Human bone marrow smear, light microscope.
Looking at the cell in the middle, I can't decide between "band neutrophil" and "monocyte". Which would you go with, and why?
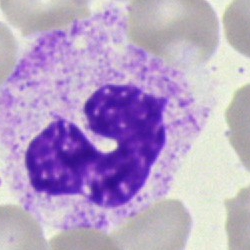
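This is a band neutrophil, not a monocyte. Its nucleus is deeply indented, giving it a kidney or horseshoe shape. The cytoplasm is pale pinkish-lilac rather than blue, with fine purple granules scattered throughout.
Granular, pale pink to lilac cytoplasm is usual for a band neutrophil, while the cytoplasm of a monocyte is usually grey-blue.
The chromatin here is dark purple and clumped, with small pale gaps.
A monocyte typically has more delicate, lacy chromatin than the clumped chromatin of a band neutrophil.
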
